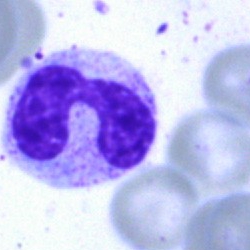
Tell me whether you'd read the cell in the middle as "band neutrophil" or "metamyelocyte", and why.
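It's a band neutrophil. The nucleus is one curved band, bent into an upside-down U that opens downward, and its two arms are joined by a broad band, not a thin thread. Cytoplasm is pale pinkish-lilac, with fine pinkish-purple granules scattered through it.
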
